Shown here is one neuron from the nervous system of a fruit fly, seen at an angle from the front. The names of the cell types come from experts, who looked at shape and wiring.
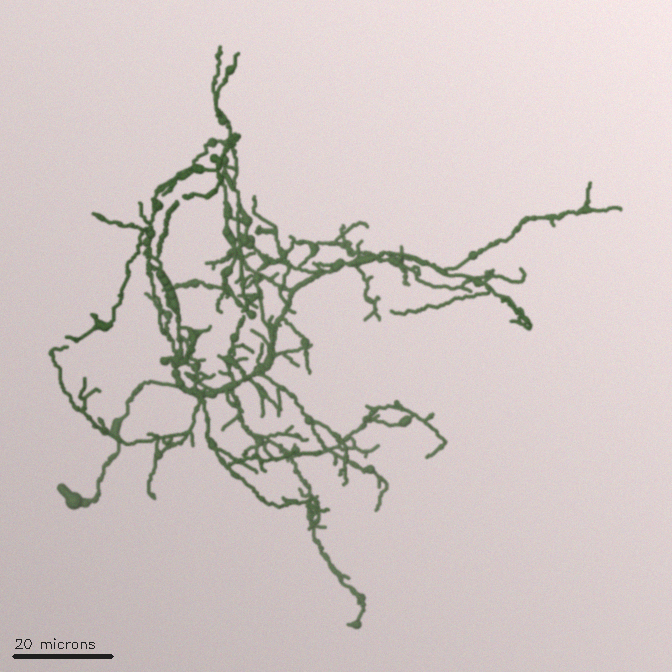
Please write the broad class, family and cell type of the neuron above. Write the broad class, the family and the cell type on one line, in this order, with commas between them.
central-brain intrinsic neuron, hemilineage VLPl&p2_lateral, AVLP126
